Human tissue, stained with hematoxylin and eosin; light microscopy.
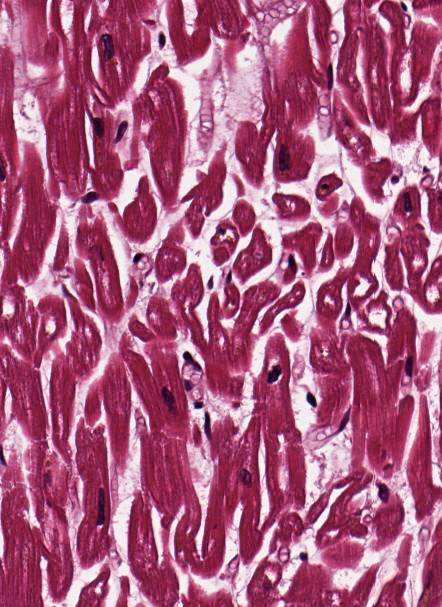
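Left ventricle of the heart. Many fibres branch and join their neighbours instead of running as separate parallel cylinders. Cytoplasm is strongly eosinophilic, with fine lengthwise fibrillar lines in longitudinally cut fibres. Scant pale, wispy connective tissue lies between fibres. No fat cells, glands or epithelium.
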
